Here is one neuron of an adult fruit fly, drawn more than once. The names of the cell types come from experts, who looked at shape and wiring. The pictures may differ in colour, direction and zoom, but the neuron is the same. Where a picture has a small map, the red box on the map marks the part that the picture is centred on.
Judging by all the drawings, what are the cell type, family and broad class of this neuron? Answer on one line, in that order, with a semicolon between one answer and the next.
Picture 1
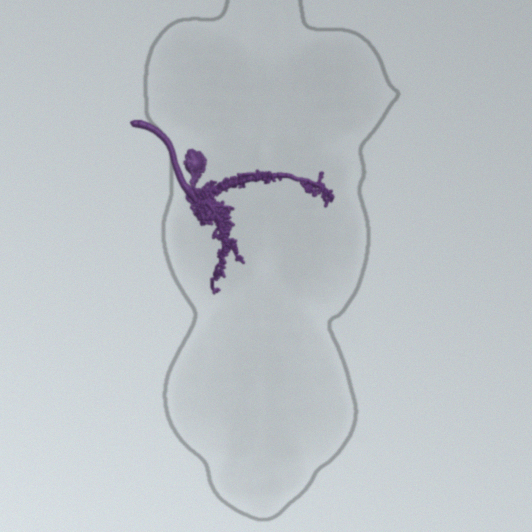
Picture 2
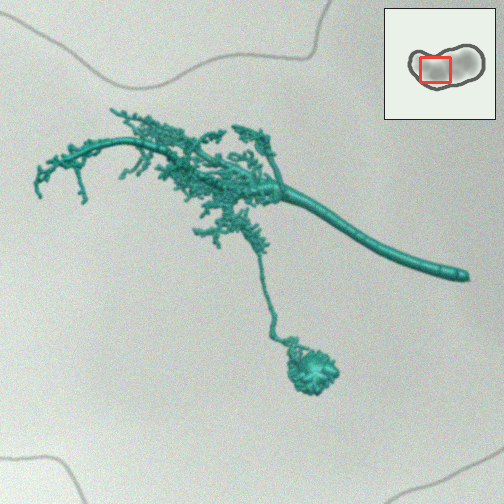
b1 MN; hemilineage 16B; motor neuron of the nerve cord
